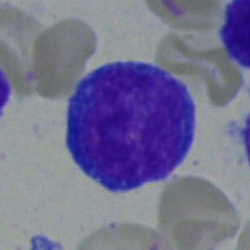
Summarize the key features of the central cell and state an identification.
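Outline round, edge smooth. Chromatin fine and evenly spread, no coarse clumps. Cytoplasm only a thin, deep blue rim around the nucleus. Name: blast.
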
